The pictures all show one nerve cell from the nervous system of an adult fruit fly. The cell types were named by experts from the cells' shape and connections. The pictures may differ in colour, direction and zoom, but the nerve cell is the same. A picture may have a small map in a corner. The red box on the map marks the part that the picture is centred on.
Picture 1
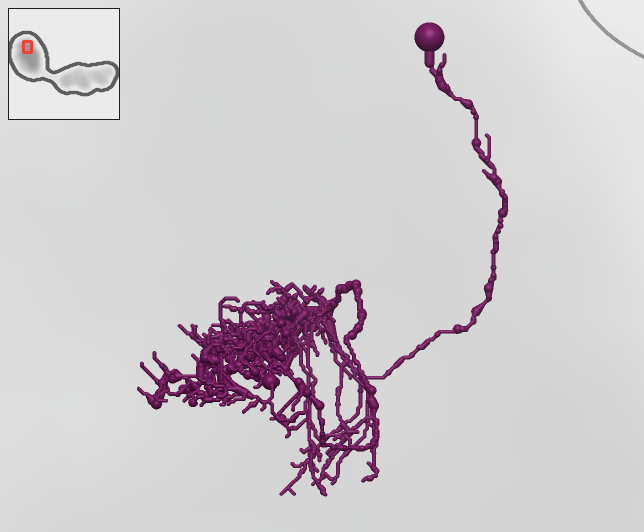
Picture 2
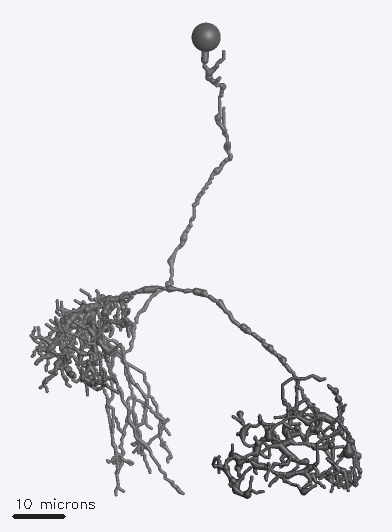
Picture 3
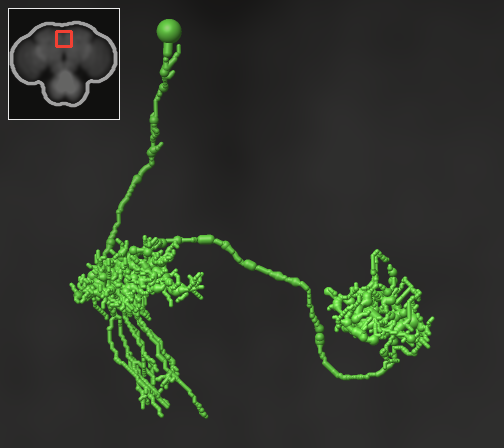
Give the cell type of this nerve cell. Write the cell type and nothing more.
hDeltaG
